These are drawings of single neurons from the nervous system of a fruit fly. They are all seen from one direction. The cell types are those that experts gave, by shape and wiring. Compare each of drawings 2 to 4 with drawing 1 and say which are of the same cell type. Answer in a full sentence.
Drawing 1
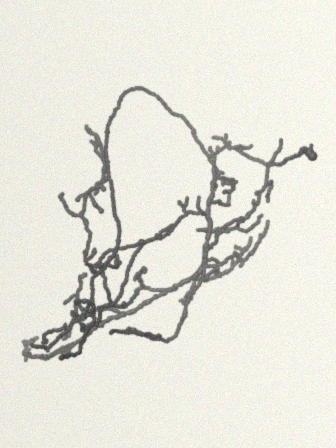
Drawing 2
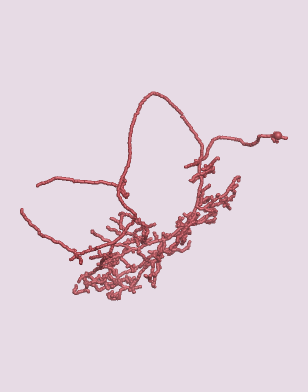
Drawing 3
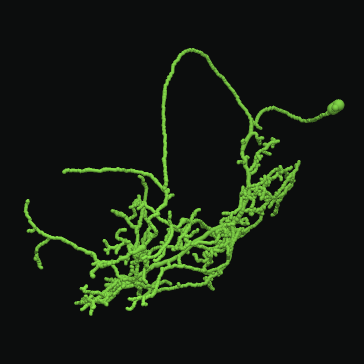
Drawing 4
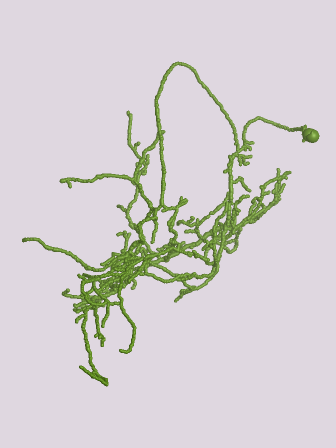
Drawing 3 and drawing 4 are of the same cell type.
